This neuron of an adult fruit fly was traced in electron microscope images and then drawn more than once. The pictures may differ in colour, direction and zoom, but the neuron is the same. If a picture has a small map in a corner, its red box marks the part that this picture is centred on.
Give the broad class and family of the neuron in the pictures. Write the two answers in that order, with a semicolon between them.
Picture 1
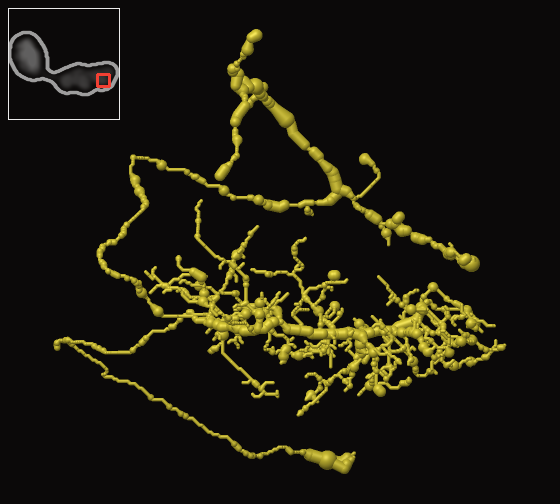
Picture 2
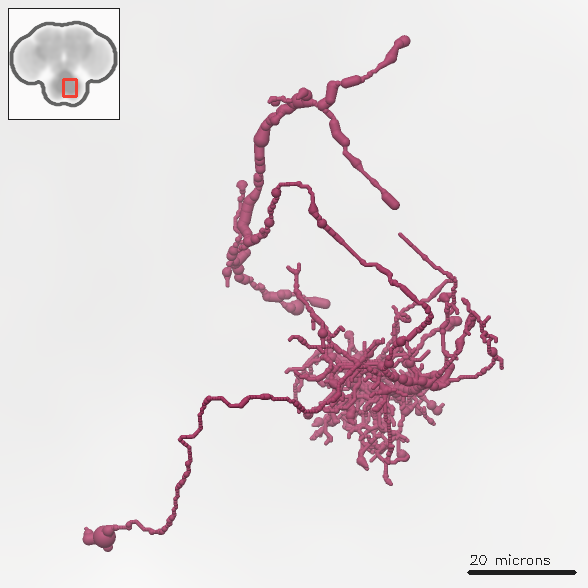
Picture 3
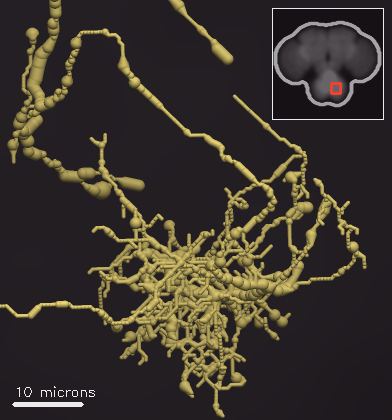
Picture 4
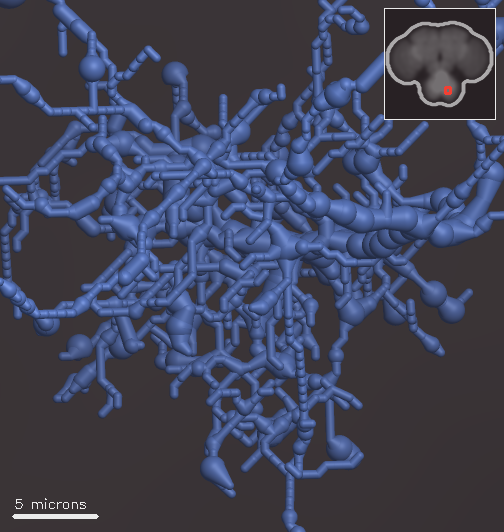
nerve-cord intrinsic neuron; hemilineage 14A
